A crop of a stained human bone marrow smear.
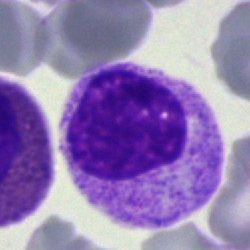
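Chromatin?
Dark purple, coarsely clumped, small paler patches between clumps.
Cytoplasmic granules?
Fine, purple, scattered throughout.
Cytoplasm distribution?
Moderate rim, widest below and right of the nucleus; paler zone against the nucleus on its right side.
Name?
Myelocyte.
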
